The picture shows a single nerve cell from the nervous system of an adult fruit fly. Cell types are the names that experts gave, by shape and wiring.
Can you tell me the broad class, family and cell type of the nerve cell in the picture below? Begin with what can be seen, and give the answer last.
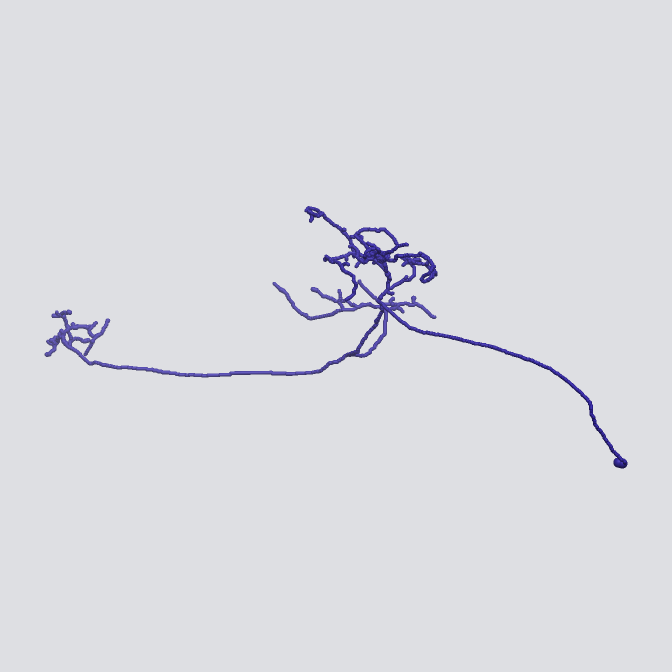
In this view it is wider than it is tall. Its broad class is nerve-cord intrinsic neuron. Its family is hemilineage 07B. The cell type is IN07B079.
